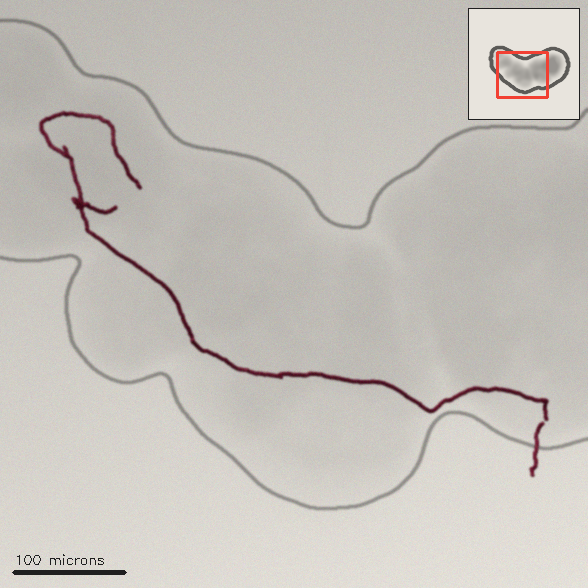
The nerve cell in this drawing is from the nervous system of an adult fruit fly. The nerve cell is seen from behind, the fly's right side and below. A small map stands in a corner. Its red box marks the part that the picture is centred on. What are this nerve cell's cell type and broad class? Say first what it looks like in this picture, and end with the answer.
The drawing shows no cell body. From left to right in the picture it spans about 450 microns. It has a dozen or fewer branch ends. The cell type is LN-DN2. It is a sensory neuron descending to the nerve cord.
